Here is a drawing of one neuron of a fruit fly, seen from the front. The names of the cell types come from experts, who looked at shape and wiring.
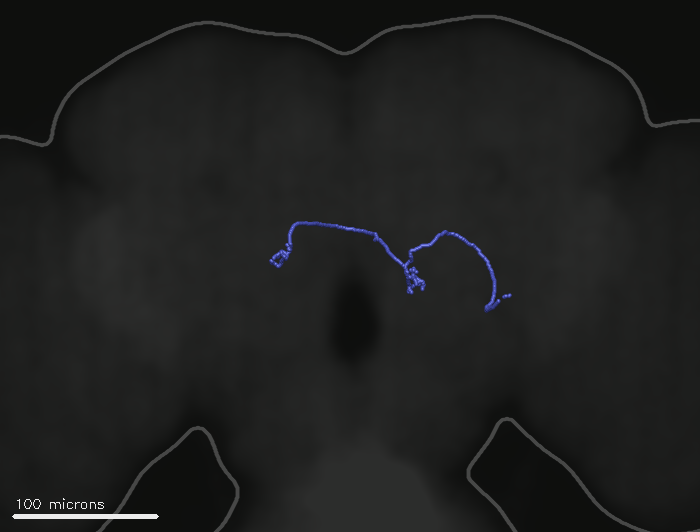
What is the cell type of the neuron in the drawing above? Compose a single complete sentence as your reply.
The cell type ORN_DC2 is the type of this neuron.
